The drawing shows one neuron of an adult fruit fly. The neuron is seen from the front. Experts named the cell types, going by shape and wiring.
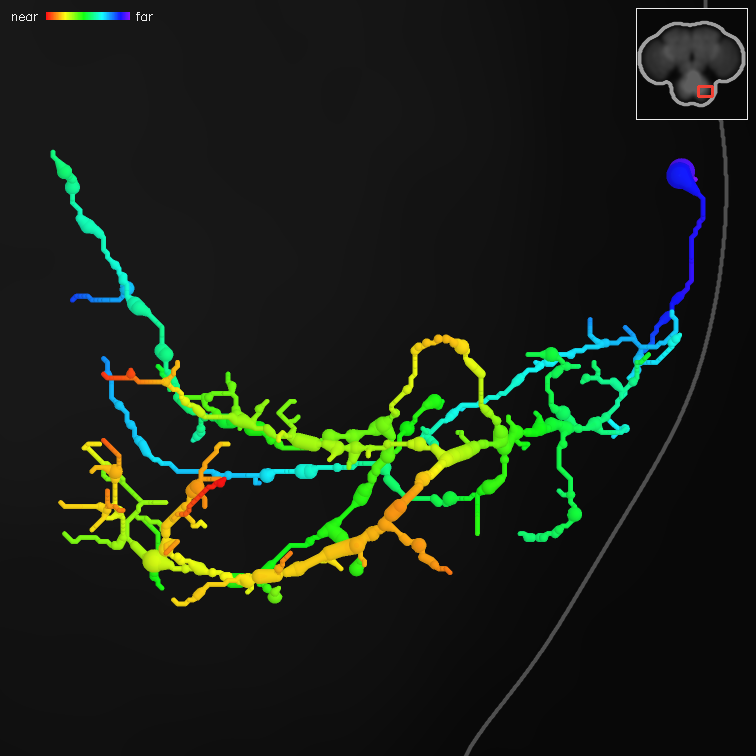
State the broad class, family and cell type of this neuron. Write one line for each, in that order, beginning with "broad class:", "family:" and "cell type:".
broad class: nerve-cord intrinsic neuron
family: hemilineage 20A.22A
cell type: IN20A.22A076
